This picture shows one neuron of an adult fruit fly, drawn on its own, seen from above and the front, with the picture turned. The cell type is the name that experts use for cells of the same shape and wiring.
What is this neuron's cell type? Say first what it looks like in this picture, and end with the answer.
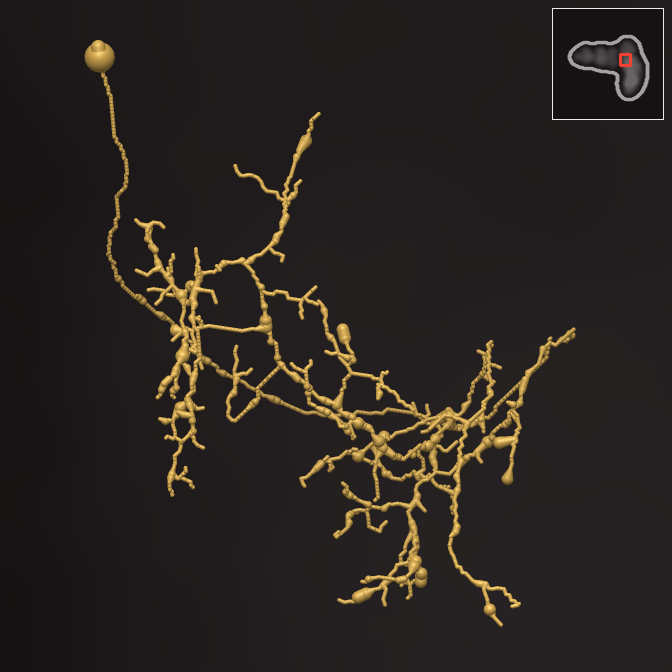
The cell body is at the upper left of the picture. Dozens of branch ends can be seen. It is a central-brain intrinsic neuron. Its cell type is LHPV2c1_a.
